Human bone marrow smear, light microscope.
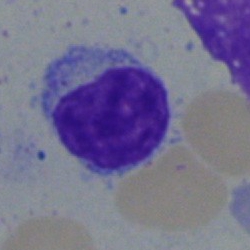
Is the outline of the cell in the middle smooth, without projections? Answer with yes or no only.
No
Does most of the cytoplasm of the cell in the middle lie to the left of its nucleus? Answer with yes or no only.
Yes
